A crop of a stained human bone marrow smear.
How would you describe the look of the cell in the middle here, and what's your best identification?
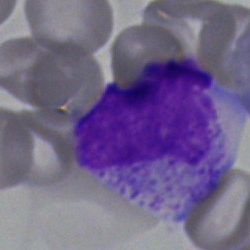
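A dark purple nucleus occupies the upper and left part of the cell. The cytoplasm lies mainly below and to the right of it and holds coarse dark purple granules; between them it is a very pale lavender-blue. The cell is a myelocyte.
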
